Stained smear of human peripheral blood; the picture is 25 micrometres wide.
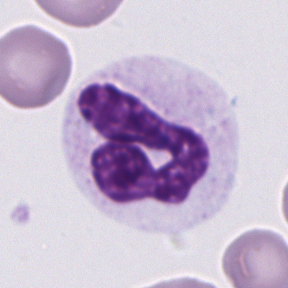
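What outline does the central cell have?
Roughly round.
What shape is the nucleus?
Folded back on itself around a small pale gap.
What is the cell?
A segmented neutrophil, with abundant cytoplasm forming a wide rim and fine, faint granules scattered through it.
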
